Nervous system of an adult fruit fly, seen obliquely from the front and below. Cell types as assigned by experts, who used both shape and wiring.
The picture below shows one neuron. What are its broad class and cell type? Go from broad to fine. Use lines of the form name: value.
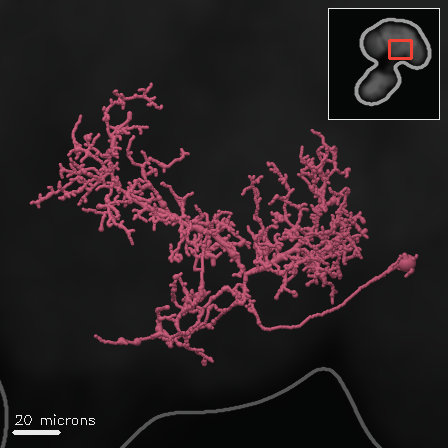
broad class: central-brain intrinsic neuron
cell type: GNG026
